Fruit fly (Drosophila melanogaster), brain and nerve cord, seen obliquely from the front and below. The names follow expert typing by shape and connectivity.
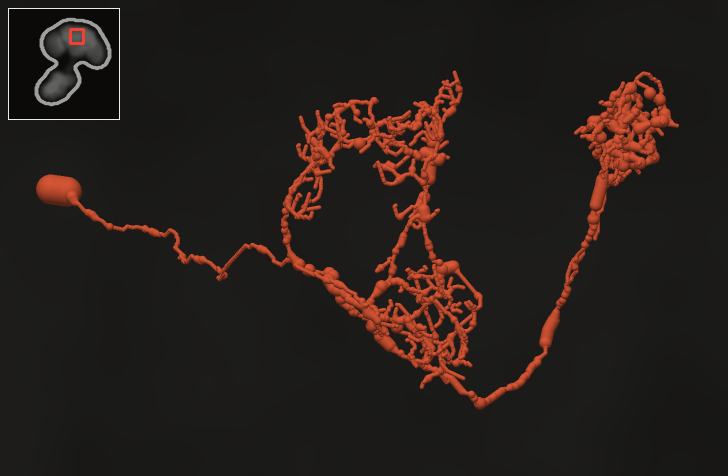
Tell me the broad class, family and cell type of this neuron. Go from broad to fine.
central-brain intrinsic neuron; class CX; hDeltaC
